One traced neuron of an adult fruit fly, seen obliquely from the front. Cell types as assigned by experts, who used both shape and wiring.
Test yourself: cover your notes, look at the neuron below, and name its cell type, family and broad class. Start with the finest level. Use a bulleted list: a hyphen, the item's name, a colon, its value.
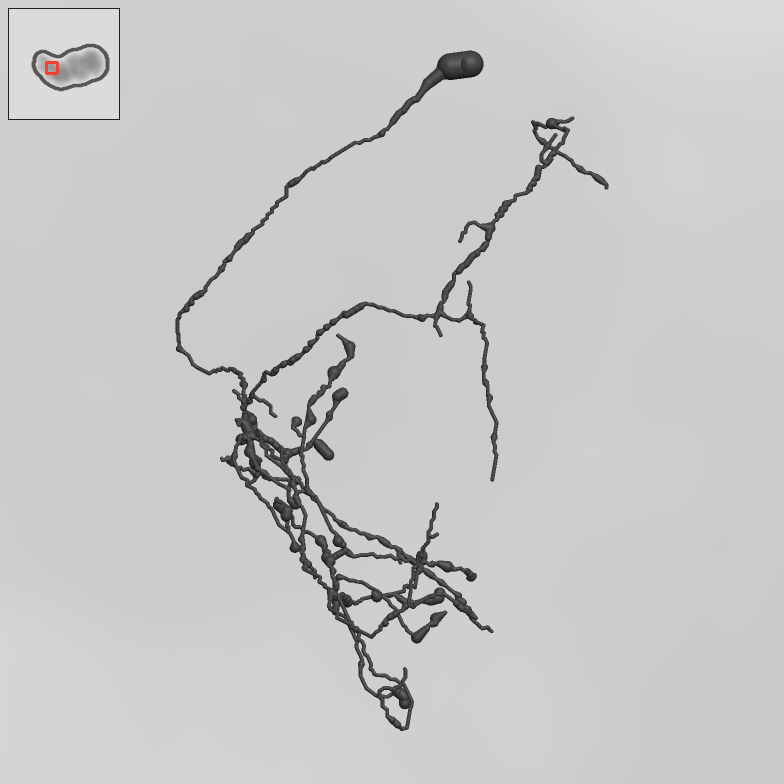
- cell type: IN11B020
- family: hemilineage 11B
- broad class: nerve-cord intrinsic neuron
